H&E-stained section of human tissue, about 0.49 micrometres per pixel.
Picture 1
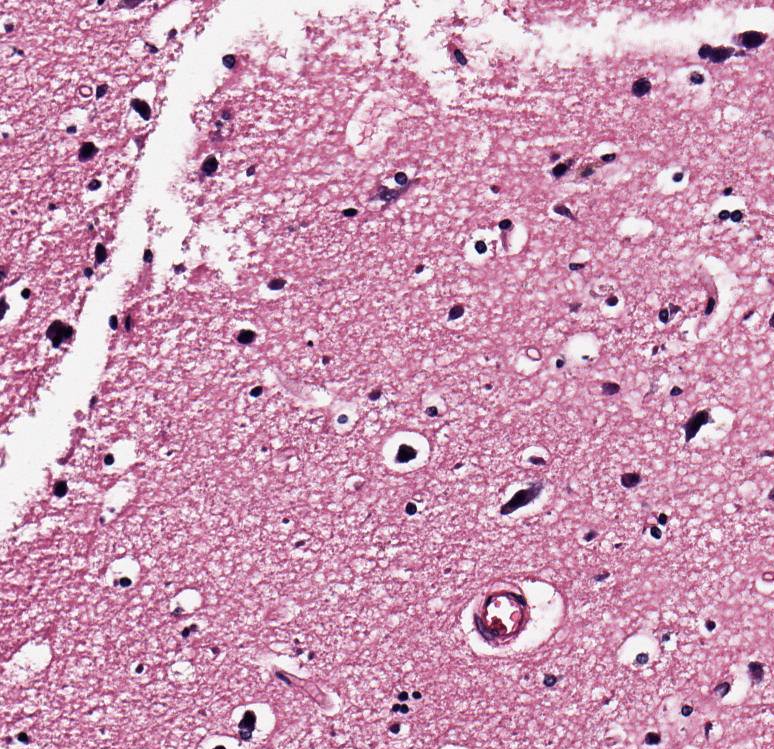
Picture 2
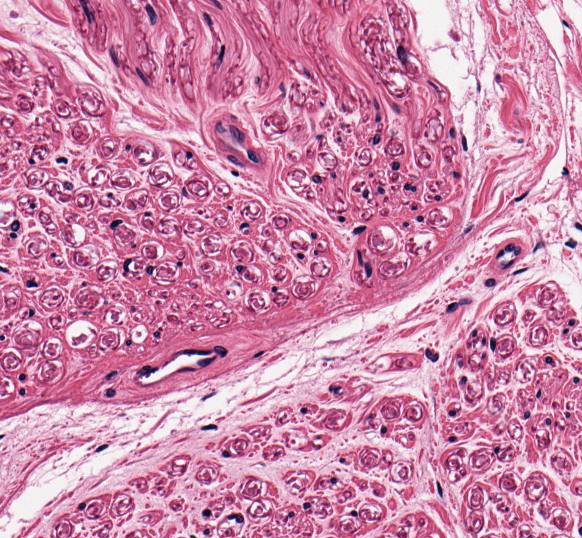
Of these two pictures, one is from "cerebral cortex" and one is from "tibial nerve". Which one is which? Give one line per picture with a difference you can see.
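Picture 1 – cerebral cortex. Most cells are small, round, dark nuclei with hardly any visible cytoplasm.
Picture 2 – tibial nerve. Small dark elongated nuclei are scattered sparsely between the fibres within the fascicles.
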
